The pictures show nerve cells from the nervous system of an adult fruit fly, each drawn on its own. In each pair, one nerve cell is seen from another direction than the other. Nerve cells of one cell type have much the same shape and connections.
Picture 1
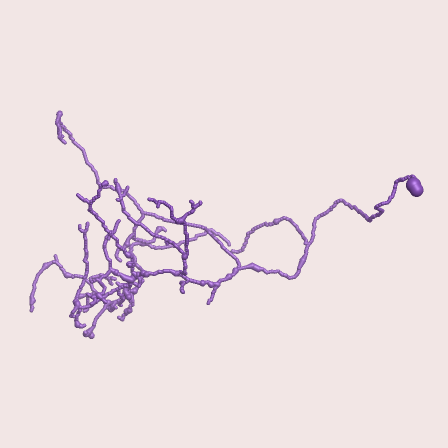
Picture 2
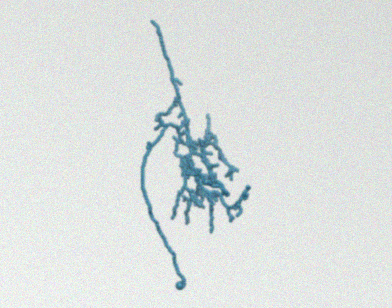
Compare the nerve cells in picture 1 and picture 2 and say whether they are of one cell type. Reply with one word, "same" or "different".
different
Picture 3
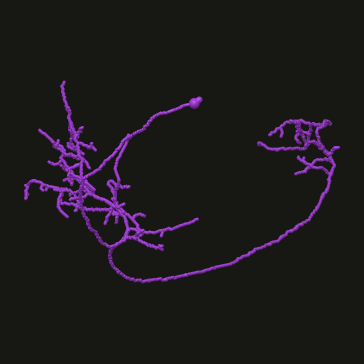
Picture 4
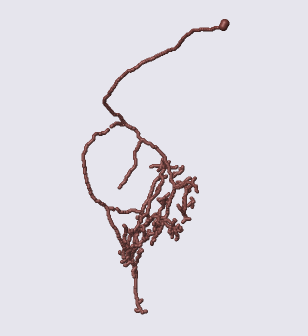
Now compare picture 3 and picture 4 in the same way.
different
